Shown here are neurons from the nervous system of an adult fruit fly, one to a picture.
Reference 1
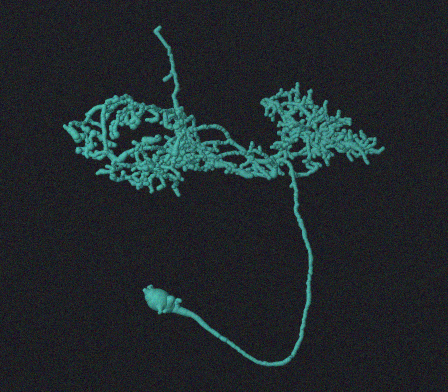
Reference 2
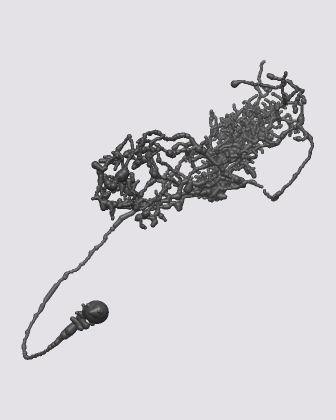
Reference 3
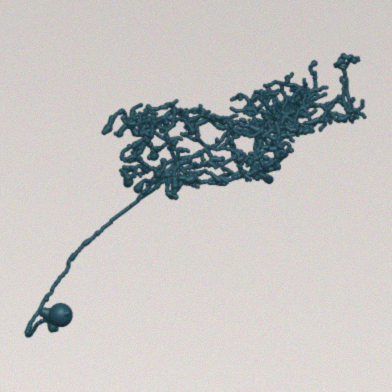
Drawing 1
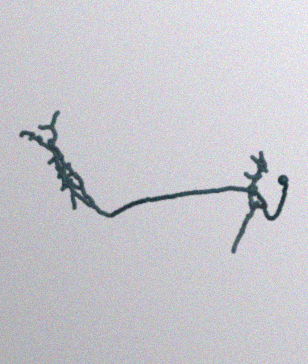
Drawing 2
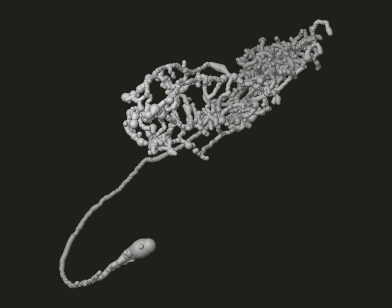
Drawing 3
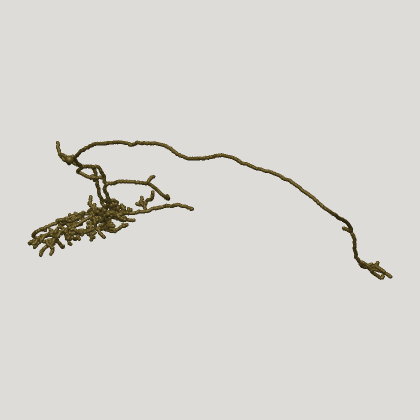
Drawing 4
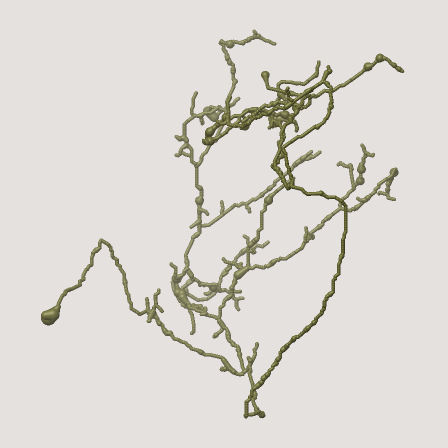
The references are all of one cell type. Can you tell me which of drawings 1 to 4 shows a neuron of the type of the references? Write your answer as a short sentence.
Drawing 2 shows a neuron of the same cell type.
